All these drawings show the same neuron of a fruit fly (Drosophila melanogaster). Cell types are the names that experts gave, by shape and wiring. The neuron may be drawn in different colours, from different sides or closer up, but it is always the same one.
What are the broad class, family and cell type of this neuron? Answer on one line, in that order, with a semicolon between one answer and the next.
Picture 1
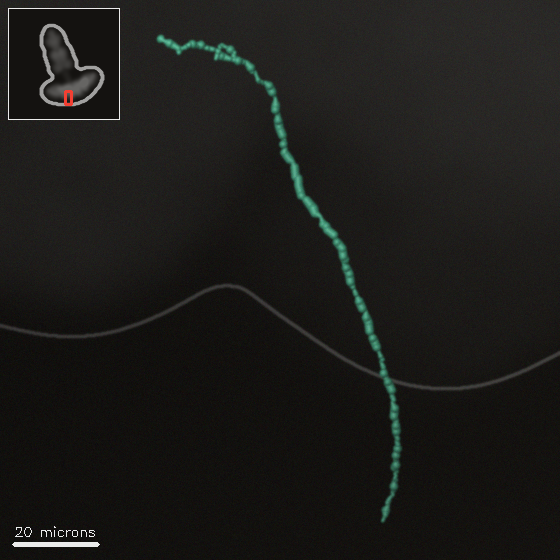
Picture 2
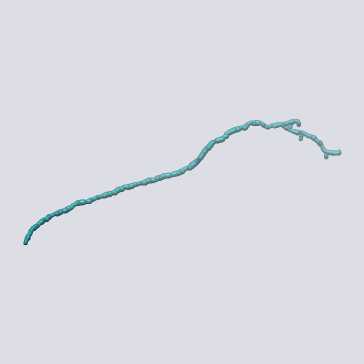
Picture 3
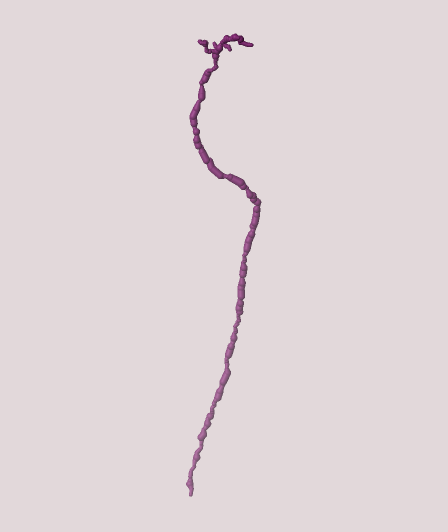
sensory neuron entering the brain; class mechanosensory; JO-B1_c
